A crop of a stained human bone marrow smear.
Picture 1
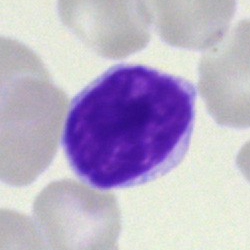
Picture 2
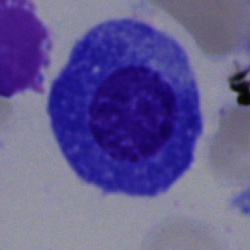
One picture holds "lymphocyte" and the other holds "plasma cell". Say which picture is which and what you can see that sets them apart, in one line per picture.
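In picture 1 we see a lymphocyte: The nucleus fills almost the whole cell.
In picture 2 we see a plasma cell: The cytoplasm is abundant and stains a deep, intense blue.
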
